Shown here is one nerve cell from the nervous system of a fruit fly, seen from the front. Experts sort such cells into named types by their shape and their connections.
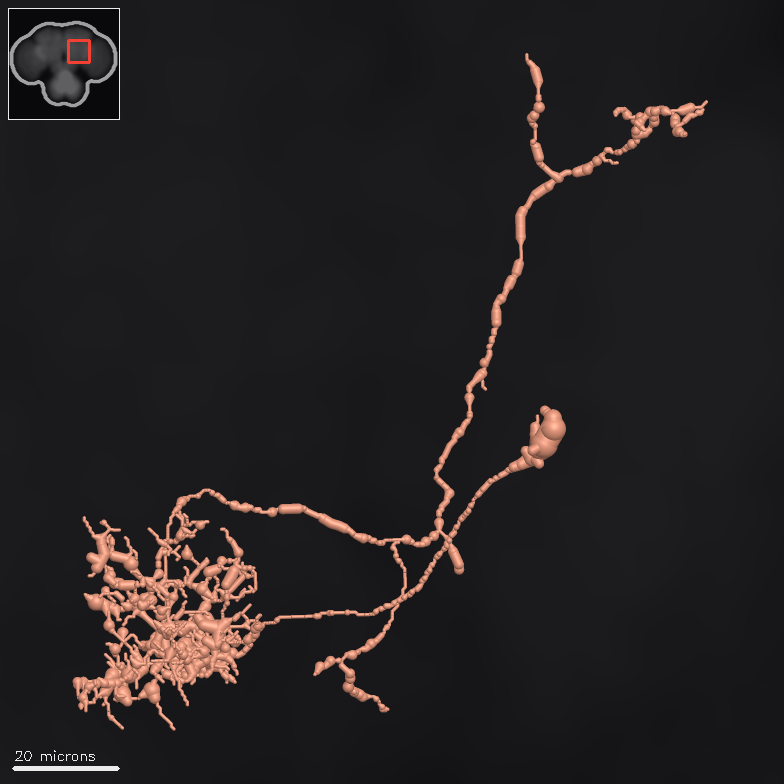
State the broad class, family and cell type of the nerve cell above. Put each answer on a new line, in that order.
central-brain intrinsic neuron
hemilineage ALl1_ventral
VP5+VP3_l2PN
